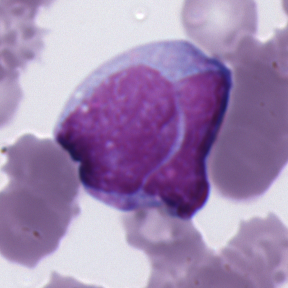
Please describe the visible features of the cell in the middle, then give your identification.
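Taking each point in turn: the nucleus occupies most of the cell, and a pale curved cleft divides it into a larger left part and a smaller right part. The cytoplasm is pale greyish blue, without distinct granules. Last, the name: myeloblast.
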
